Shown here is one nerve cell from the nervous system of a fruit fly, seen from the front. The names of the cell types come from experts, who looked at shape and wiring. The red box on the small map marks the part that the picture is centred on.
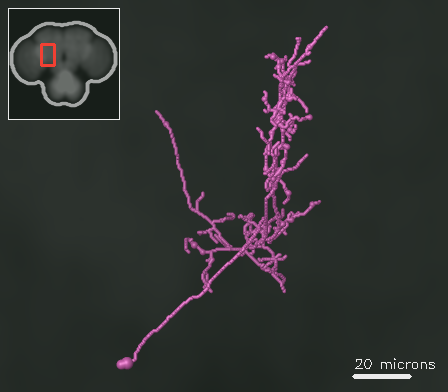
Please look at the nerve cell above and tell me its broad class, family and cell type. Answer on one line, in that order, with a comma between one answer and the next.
central-brain intrinsic neuron, hemilineage LALa1_posterior, CB2523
